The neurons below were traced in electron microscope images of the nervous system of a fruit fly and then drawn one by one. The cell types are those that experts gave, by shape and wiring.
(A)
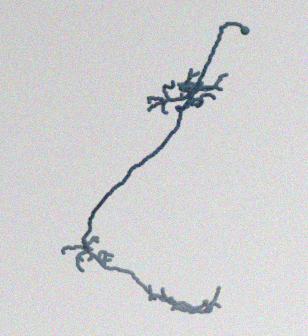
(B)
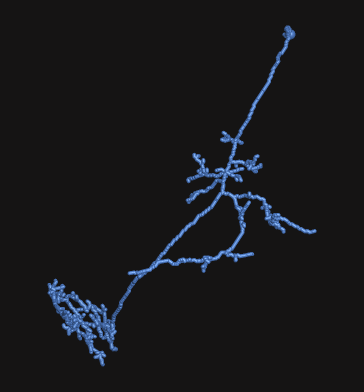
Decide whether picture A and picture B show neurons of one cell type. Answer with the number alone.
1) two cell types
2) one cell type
1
